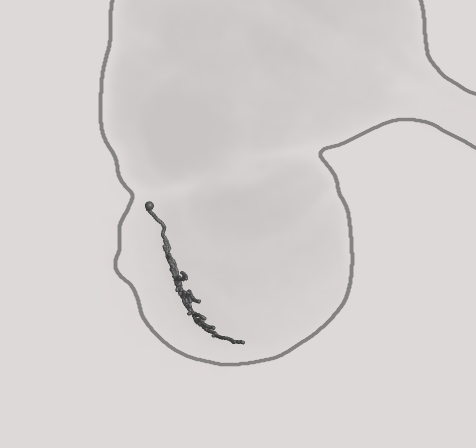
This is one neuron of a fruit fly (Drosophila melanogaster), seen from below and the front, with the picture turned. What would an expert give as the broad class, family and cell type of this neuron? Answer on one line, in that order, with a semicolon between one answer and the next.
optic-lobe intrinsic neuron; Cm; Cm12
